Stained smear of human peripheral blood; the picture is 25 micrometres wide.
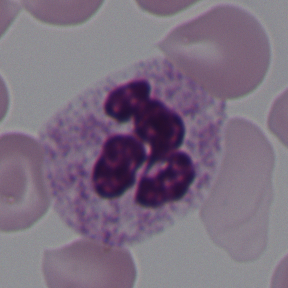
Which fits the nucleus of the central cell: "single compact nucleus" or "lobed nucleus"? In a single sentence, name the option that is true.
Into two or more lobes the nucleus of this cell is divided.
